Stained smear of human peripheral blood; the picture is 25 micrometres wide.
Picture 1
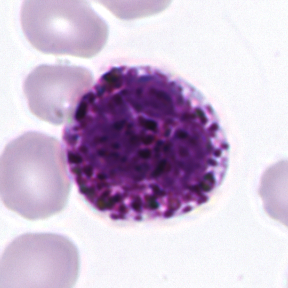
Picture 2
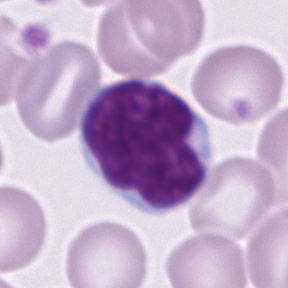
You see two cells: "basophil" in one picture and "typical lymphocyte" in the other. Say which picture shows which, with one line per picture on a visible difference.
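Picture 1 is a basophil. Coarse granules are scattered over the whole cell.
Picture 2 is a typical lymphocyte. No granules are visible in the cytoplasm.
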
